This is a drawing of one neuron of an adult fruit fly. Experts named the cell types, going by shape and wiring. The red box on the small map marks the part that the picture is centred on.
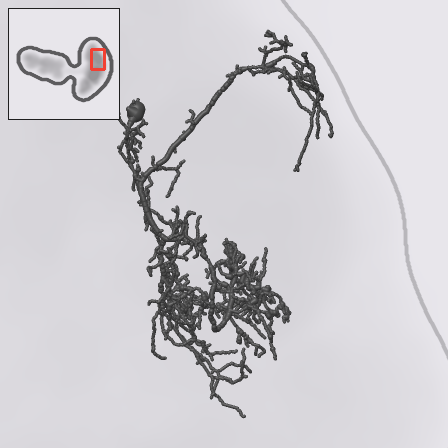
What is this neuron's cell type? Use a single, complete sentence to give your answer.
The cell type held by this neuron is SMP234.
